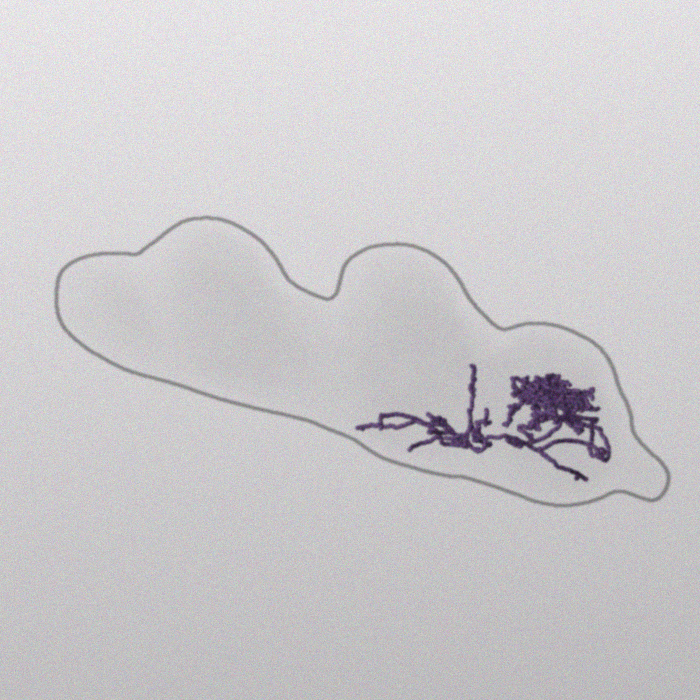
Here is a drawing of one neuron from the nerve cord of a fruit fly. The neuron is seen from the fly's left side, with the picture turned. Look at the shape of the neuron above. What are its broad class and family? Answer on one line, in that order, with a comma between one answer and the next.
nerve-cord intrinsic neuron, hemilineage 01A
